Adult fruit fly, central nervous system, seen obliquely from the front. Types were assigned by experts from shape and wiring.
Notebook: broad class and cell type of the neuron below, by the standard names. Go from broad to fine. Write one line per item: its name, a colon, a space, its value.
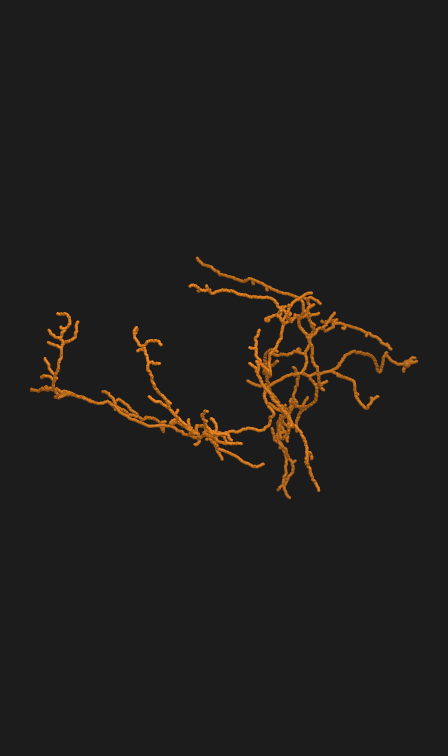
broad class: central-brain intrinsic neuron
cell type: LAL192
